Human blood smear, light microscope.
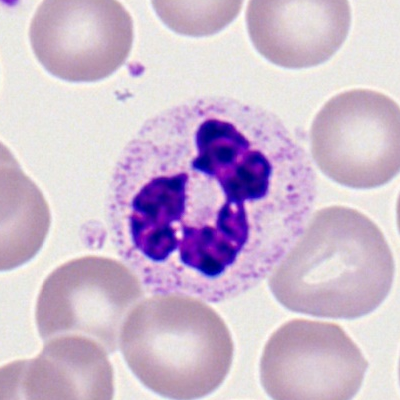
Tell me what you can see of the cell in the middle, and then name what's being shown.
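Look at the nucleus: several lobes, linked by narrow strands and set in a ring around a pale central patch of cytoplasm. The cytoplasm is plentiful and pale pinkish-lilac, with fine pink-violet granules throughout. This is a segmented neutrophil.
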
